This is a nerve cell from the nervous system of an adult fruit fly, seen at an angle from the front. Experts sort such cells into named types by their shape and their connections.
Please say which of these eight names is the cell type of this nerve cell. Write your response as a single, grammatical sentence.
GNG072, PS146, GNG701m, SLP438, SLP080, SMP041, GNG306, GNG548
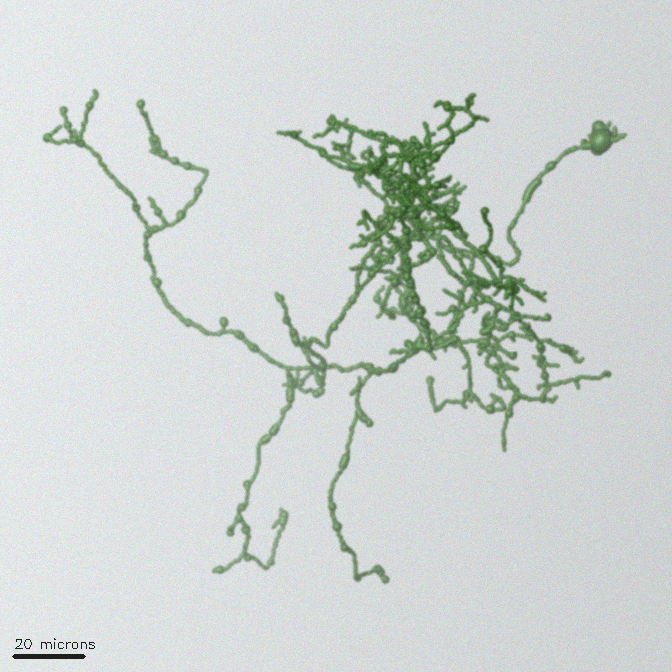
This nerve cell carries the cell type designation PS146.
